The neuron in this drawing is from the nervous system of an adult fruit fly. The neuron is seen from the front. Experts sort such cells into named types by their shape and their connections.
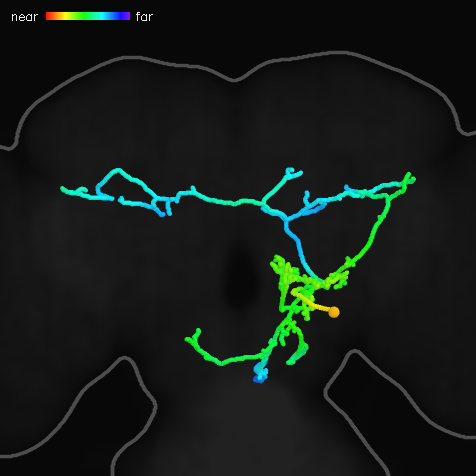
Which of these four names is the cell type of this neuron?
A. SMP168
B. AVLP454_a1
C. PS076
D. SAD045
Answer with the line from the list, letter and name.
D. SAD045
